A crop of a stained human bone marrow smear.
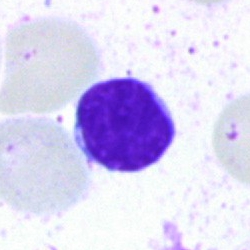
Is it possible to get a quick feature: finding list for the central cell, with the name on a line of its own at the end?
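Nucleus: fills almost the whole cell
Cytoplasm: very scant, no granules seen
Chromatin: dark purple, coarsely clumped
Nucleolus: none distinct
Cell type: lymphocyte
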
